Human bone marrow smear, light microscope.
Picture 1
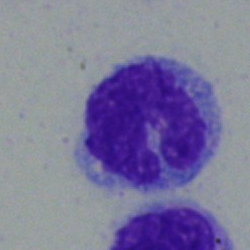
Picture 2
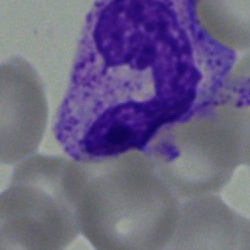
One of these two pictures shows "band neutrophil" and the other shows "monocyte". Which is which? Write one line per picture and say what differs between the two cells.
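Picture 1 shows a monocyte: The nucleus fills most of the cell.
Picture 2 shows a band neutrophil: The cytoplasm is plentiful and pale lilac.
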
